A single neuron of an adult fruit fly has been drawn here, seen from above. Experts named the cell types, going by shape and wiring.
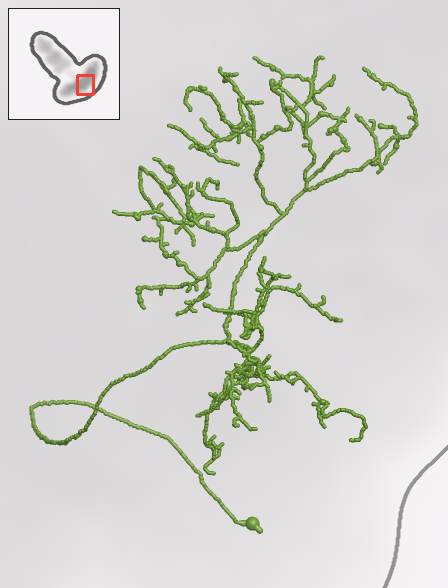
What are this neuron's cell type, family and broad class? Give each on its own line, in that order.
FB4A_b
hemilineage LALv1_dorsal
central-brain intrinsic neuron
